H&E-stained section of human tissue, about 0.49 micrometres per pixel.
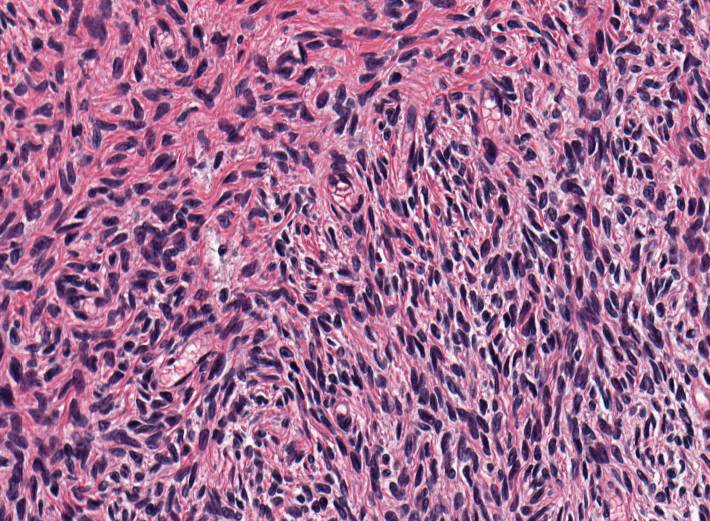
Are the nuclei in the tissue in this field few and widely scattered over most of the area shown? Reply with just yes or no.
No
